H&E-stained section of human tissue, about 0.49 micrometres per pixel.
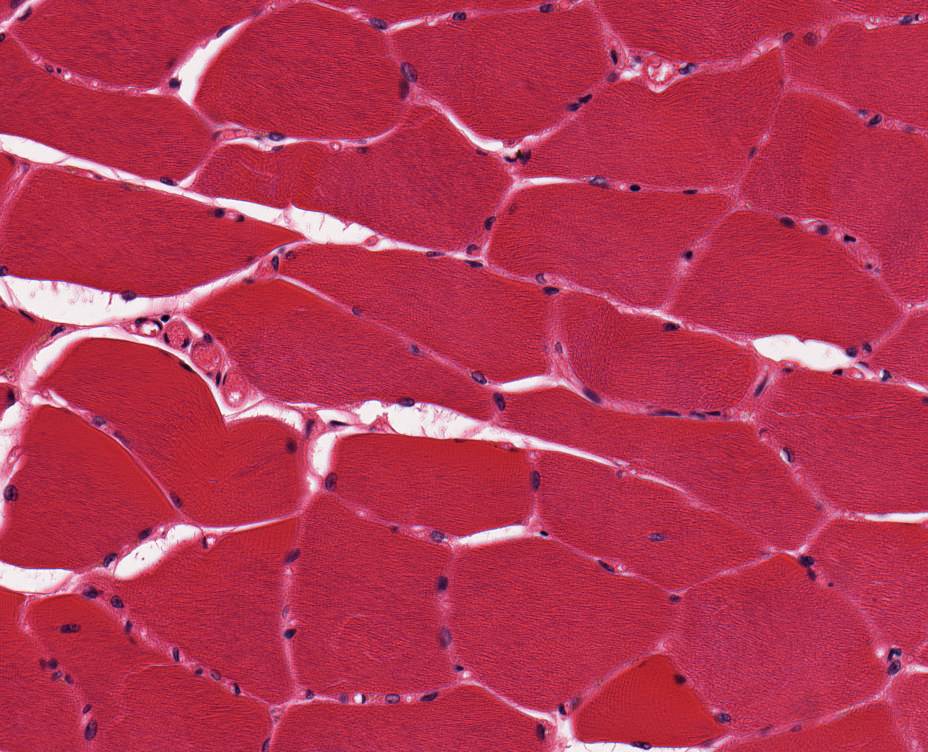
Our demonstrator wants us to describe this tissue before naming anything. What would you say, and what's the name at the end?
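The fibres here stain an even, deep red, with eosinophilic cytoplasm throughout. Their small dark oval nuclei sit at the fibre edges rather than in the middle, and there are no fat cells among them. That's skeletal muscle.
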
